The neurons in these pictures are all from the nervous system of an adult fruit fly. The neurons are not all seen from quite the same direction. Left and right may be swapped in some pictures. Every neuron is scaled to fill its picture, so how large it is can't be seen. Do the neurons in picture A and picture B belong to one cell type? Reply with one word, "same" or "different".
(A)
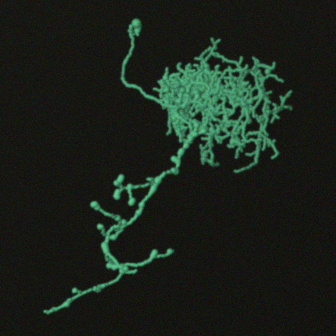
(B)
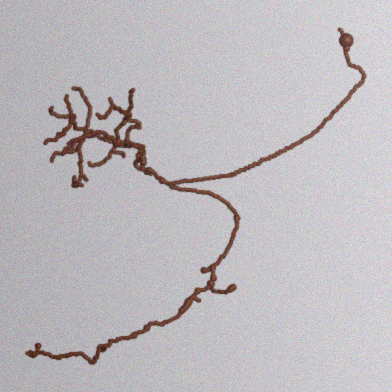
different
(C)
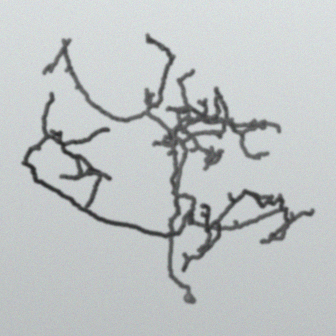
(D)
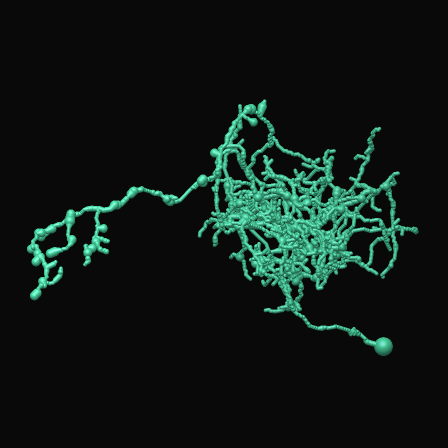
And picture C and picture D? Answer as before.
different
